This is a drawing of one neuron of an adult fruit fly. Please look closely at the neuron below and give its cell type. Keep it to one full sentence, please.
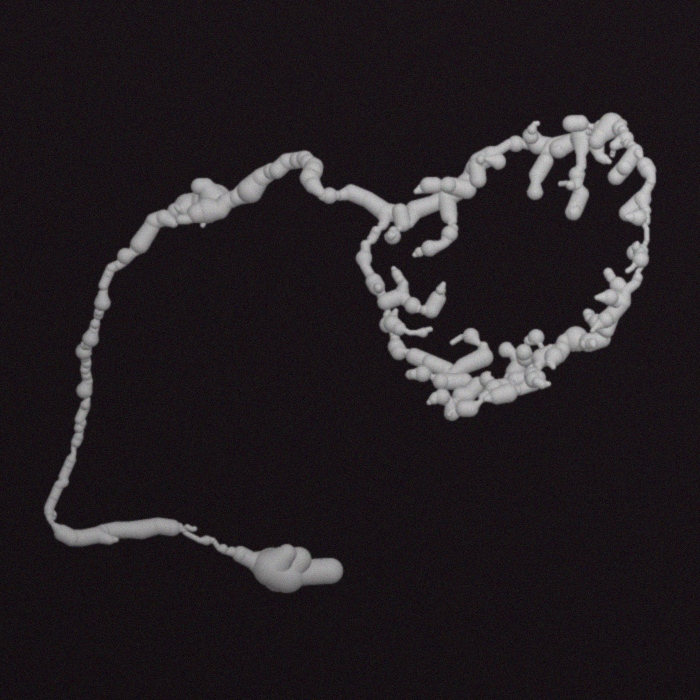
The cell type name ER5 applies to this neuron.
